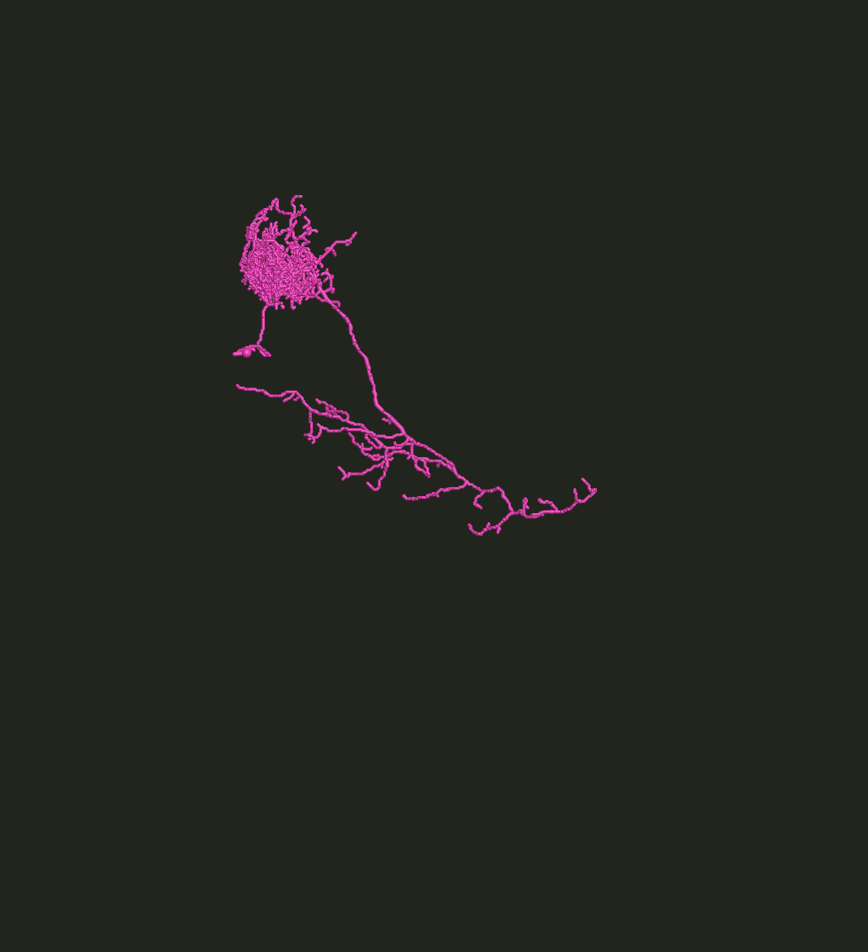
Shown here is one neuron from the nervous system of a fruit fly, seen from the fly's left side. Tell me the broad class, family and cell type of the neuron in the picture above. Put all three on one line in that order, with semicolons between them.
central-brain intrinsic neuron; hemilineage AOTUv3_dorsal; AOTU026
